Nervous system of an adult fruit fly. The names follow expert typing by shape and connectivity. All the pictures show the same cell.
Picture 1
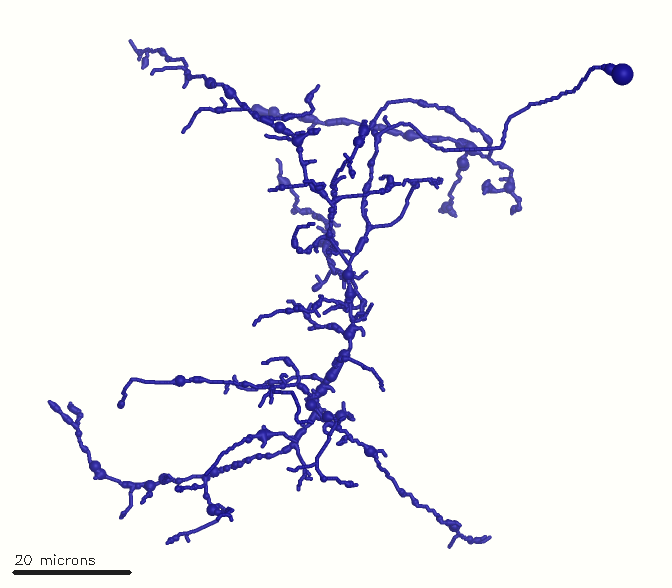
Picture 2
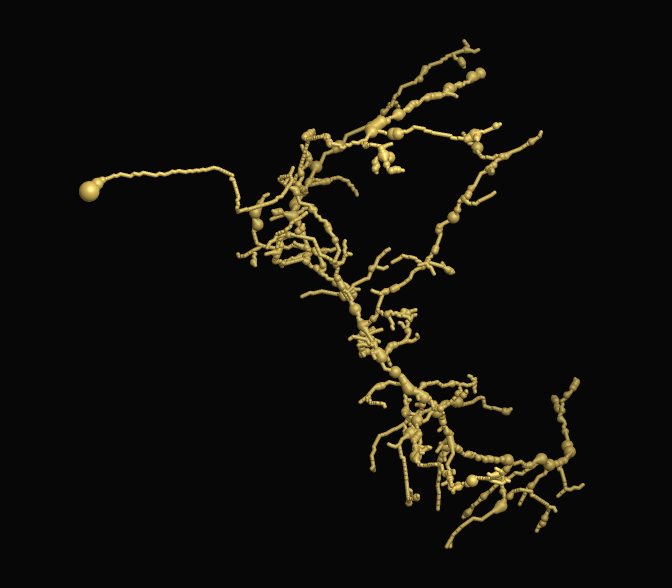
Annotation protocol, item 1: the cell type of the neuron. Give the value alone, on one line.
IN16B122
